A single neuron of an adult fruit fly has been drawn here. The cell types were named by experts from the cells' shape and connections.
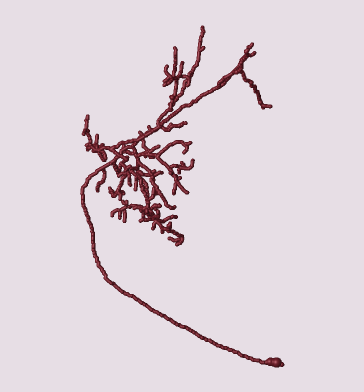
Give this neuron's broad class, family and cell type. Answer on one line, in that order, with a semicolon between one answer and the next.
nerve-cord intrinsic neuron; hemilineage 01B; IN01B083_c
